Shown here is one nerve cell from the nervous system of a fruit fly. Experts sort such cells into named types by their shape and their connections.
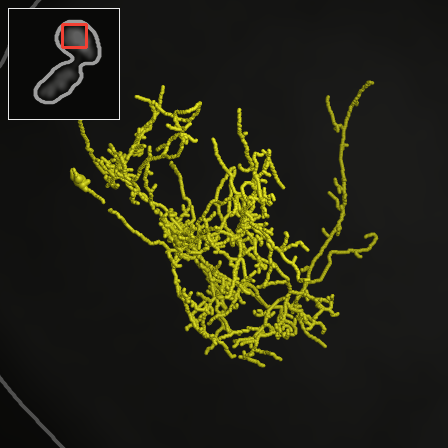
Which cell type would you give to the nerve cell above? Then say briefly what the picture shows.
Its cell type is PLP217. Its broad class is central-brain intrinsic neuron. Dozens of branch ends can be seen. In this view it is about as wide as it is tall.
